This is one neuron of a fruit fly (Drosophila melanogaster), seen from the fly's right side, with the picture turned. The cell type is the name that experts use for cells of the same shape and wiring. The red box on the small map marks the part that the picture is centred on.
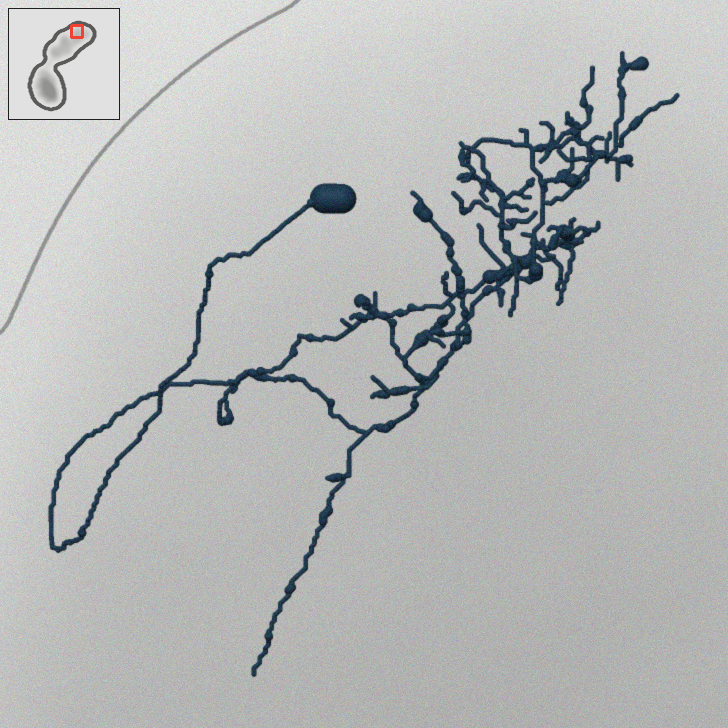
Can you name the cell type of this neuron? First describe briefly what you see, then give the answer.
The cell body is at the top of the picture. Dozens of branch ends can be seen. Its broad class is nerve-cord intrinsic neuron. The cell type is IN14A121_b.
